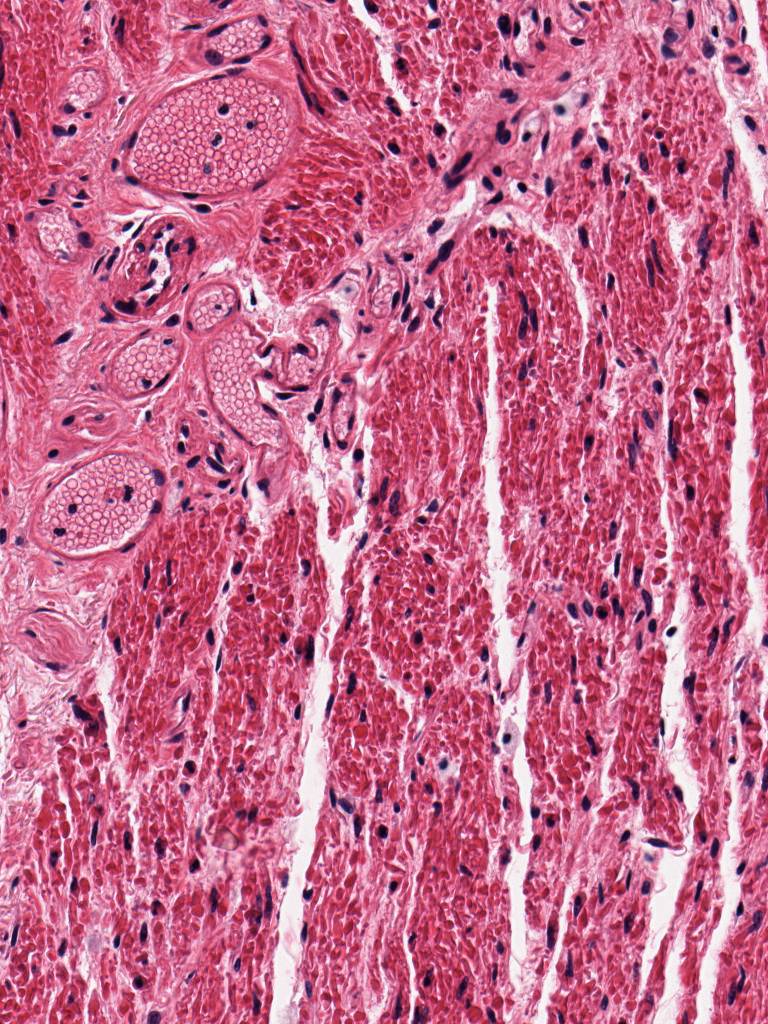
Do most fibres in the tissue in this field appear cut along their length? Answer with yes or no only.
Yes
